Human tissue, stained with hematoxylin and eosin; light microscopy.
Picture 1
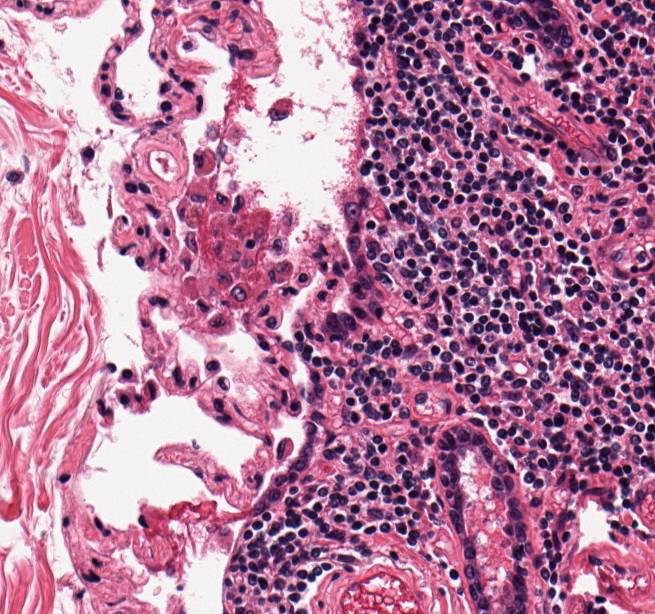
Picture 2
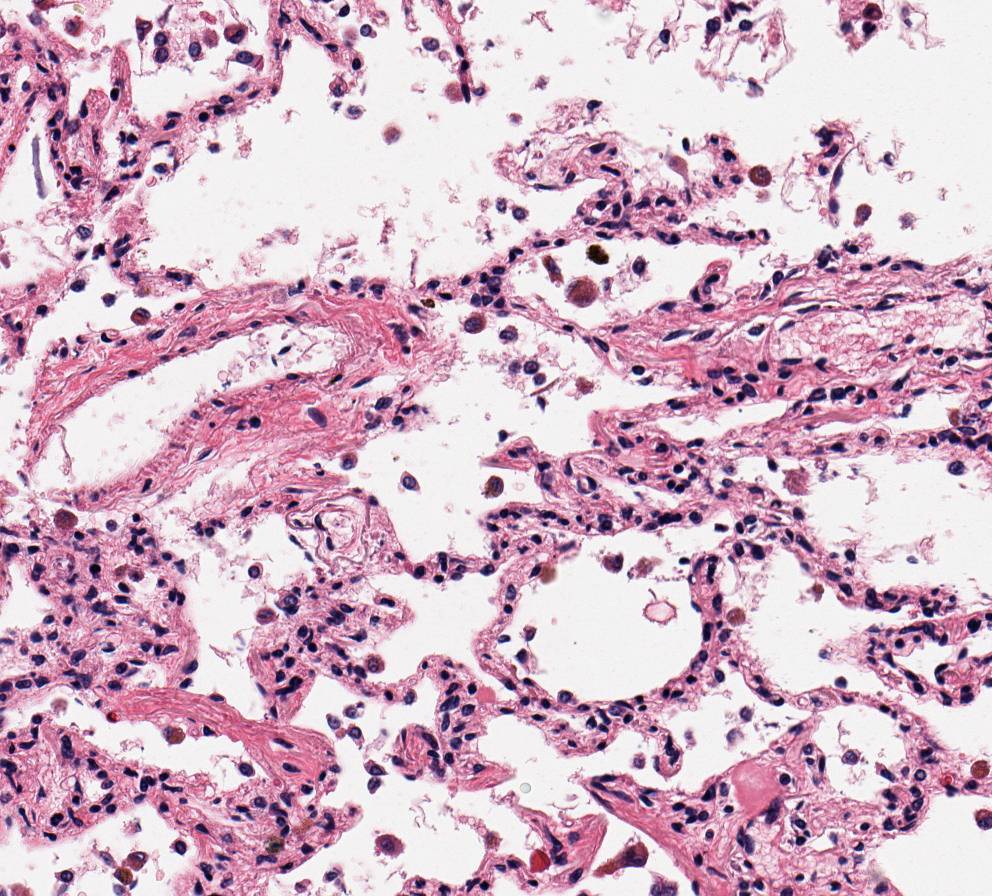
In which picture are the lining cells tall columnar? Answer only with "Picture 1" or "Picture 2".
Picture 1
